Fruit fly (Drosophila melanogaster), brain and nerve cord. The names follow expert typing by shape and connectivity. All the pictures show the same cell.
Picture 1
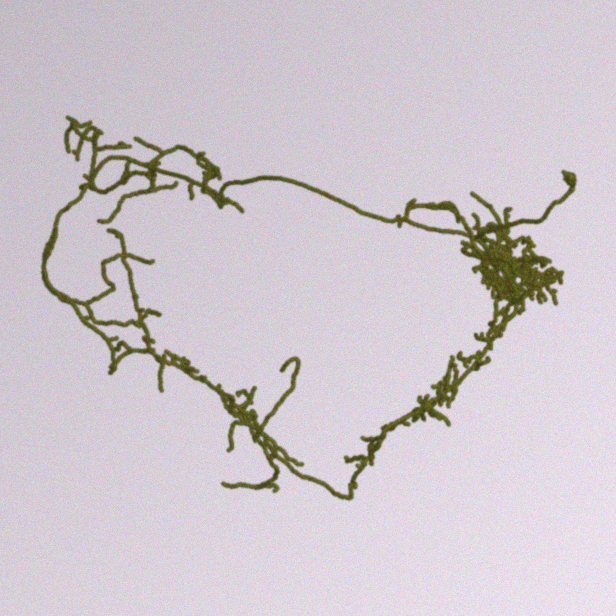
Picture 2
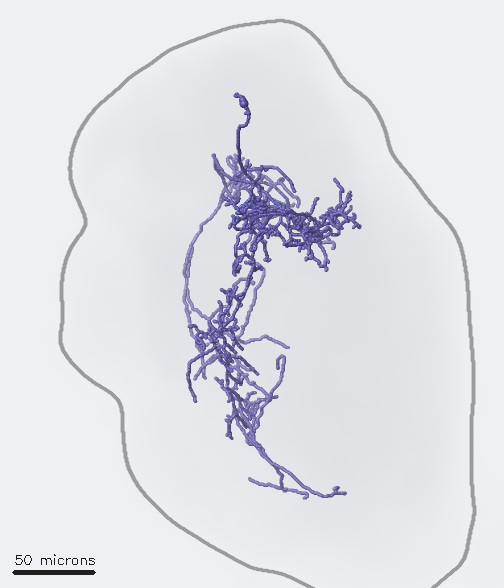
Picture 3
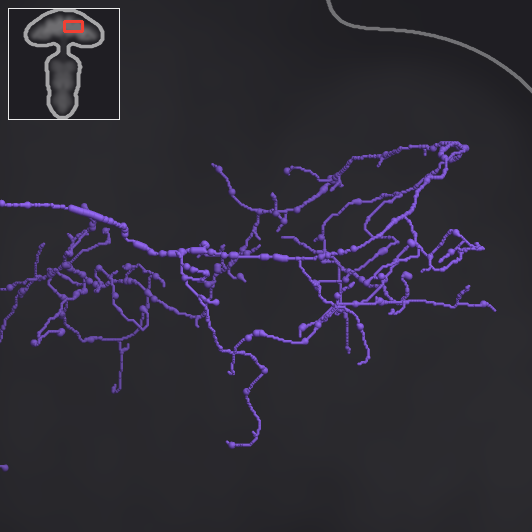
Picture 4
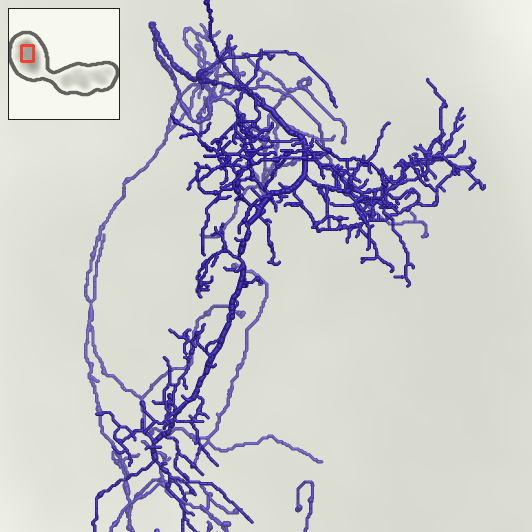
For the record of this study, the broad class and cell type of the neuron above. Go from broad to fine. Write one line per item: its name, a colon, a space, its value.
broad class: central-brain intrinsic neuron
cell type: AVLP021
